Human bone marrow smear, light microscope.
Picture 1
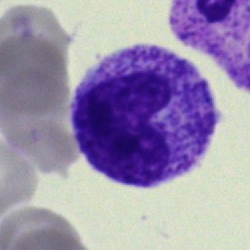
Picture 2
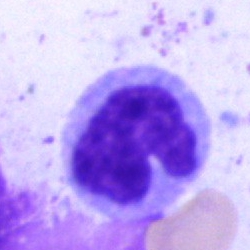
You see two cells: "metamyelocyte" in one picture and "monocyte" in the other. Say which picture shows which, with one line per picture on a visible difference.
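Picture 1: metamyelocyte. Fine purple granules are scattered throughout the cytoplasm.
Picture 2: monocyte. No distinct granules are seen in the cytoplasm.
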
